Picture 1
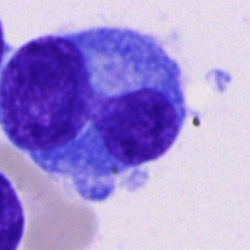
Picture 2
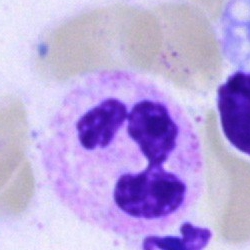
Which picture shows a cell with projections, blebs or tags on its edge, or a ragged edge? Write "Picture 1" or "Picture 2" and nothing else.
Picture 1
